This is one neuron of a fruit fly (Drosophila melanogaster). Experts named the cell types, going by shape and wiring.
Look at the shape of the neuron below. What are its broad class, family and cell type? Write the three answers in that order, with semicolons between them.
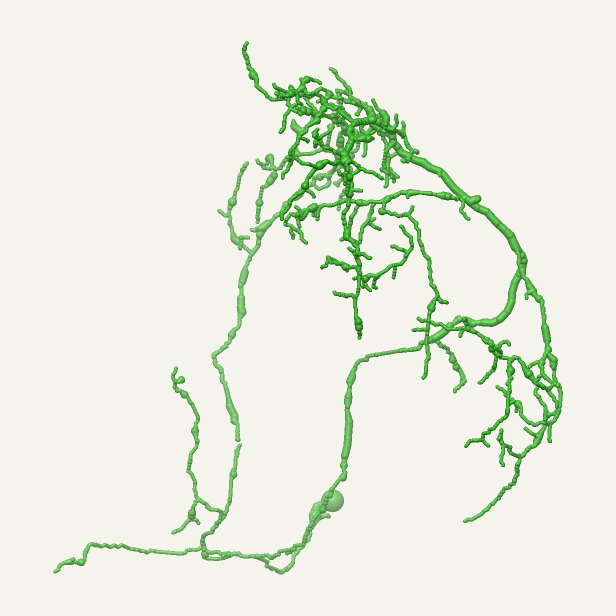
central-brain intrinsic neuron; hemilineage SLPav1_medial; SLP221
